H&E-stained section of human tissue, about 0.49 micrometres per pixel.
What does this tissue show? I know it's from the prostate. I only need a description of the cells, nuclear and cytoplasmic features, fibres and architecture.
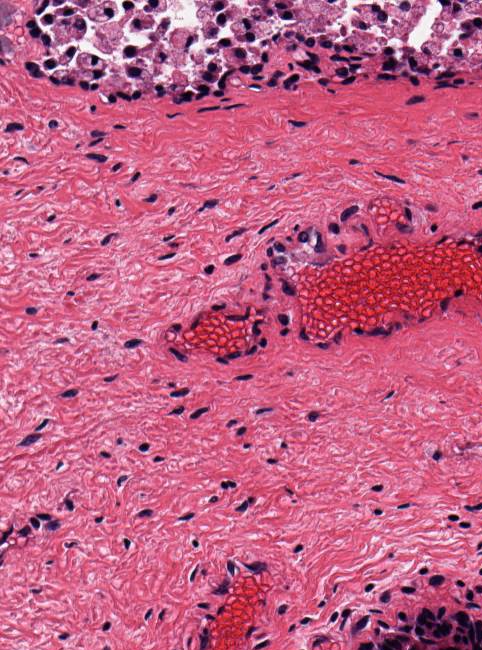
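Dense pink fibrous stroma occupies most of the field. Along the top edge runs a crowded cellular band whose many cells have dark round nuclei. In the middle of the field, thin-walled vessels are packed full of red blood cells; the largest of these lies just right of centre.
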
